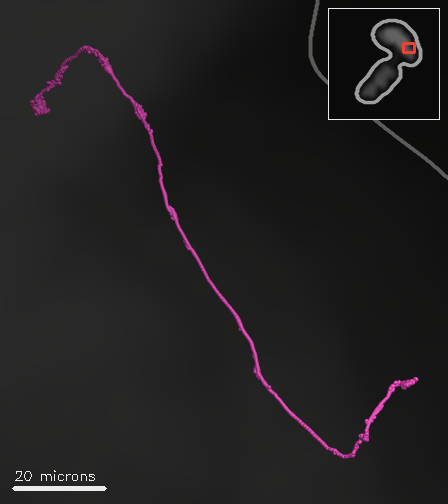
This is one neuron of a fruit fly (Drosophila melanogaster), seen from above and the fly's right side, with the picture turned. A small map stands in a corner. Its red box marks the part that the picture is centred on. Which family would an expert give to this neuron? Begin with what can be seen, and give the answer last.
It lies in the brain. No cell body is drawn. From top to bottom in the picture it spans about 90 microns. This is a photoreceptor or other optic-lobe sensory neuron. The name of its family is class visual.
